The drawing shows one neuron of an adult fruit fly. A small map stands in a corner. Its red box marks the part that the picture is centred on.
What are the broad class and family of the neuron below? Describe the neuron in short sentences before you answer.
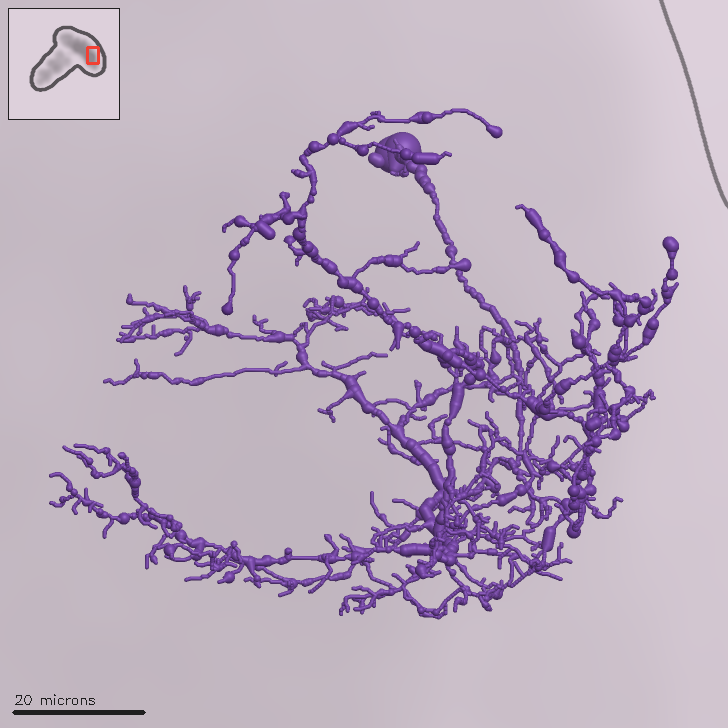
From left to right in the picture it spans about 95 microns. More than a hundred branch ends can be seen. This is a central-brain intrinsic neuron. The family is hemilineage VLPl&p1_lateral.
